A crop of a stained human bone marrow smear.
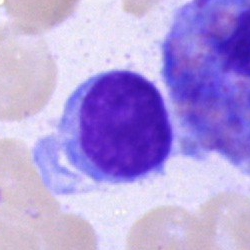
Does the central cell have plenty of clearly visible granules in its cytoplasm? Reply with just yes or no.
No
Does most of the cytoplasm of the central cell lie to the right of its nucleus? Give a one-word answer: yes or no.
No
